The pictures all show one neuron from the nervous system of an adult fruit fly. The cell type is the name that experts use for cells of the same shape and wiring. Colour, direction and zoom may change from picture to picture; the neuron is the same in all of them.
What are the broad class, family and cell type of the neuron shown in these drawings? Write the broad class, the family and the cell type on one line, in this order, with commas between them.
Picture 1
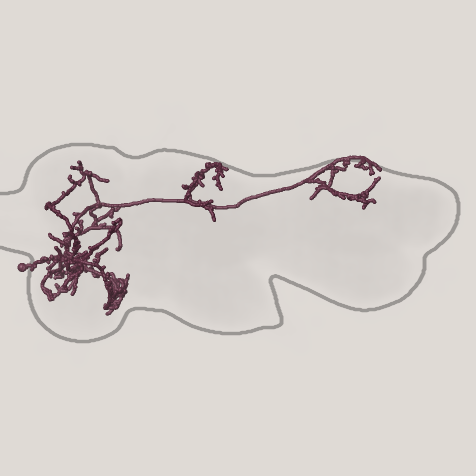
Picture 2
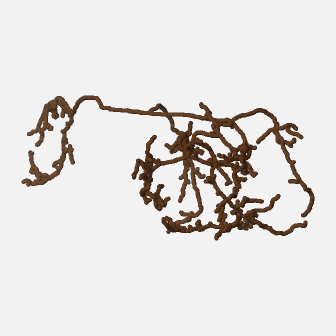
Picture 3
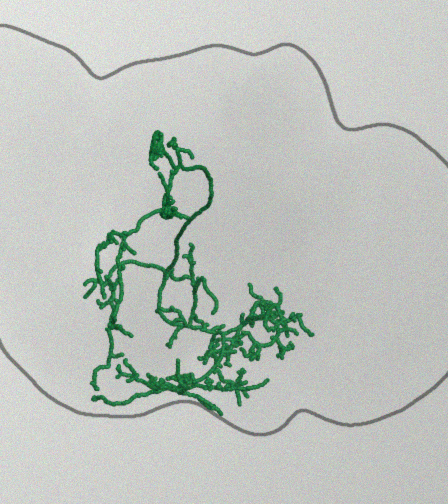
nerve-cord intrinsic neuron, hemilineage 18B, IN18B018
